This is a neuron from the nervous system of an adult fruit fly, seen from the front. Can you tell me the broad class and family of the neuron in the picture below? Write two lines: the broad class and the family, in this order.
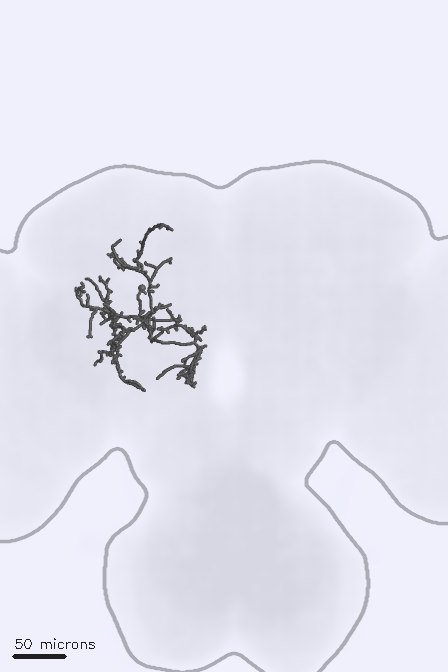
central-brain intrinsic neuron
hemilineage SMPpv2_ventral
